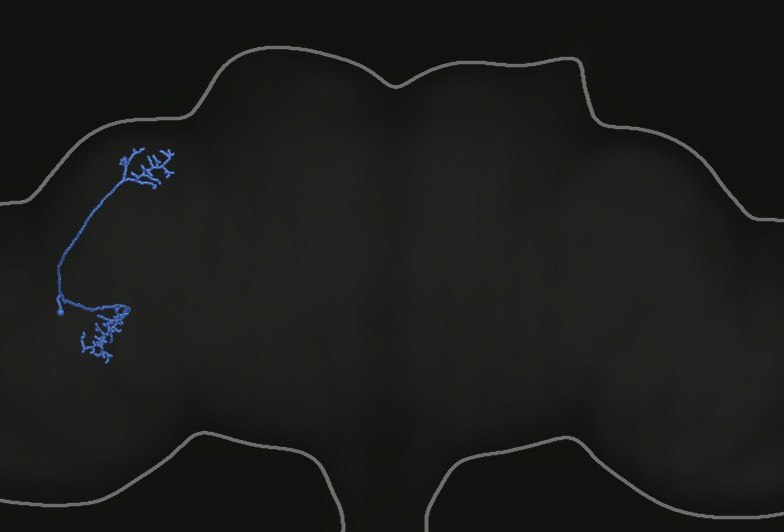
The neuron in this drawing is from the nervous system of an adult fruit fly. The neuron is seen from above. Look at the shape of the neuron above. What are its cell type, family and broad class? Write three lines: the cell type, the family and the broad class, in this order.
LC10a
hemilineage VPNd2
visual projection neuron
